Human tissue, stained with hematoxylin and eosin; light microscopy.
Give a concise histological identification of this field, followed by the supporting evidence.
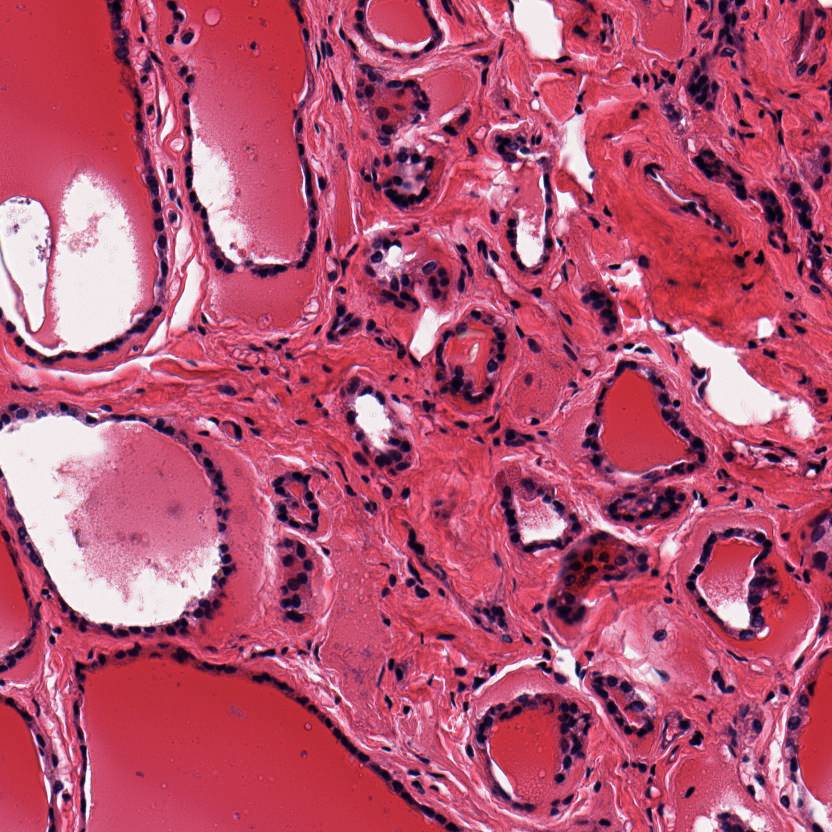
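So, thyroid follicle. Hollow follicles hold homogeneous, deep pink-red colloid: large ones down the left with a single flattened lining, smaller ones in fibrous stroma centre and right with a thicker cuboidal rim.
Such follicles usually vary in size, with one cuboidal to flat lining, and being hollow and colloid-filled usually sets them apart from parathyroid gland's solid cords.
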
